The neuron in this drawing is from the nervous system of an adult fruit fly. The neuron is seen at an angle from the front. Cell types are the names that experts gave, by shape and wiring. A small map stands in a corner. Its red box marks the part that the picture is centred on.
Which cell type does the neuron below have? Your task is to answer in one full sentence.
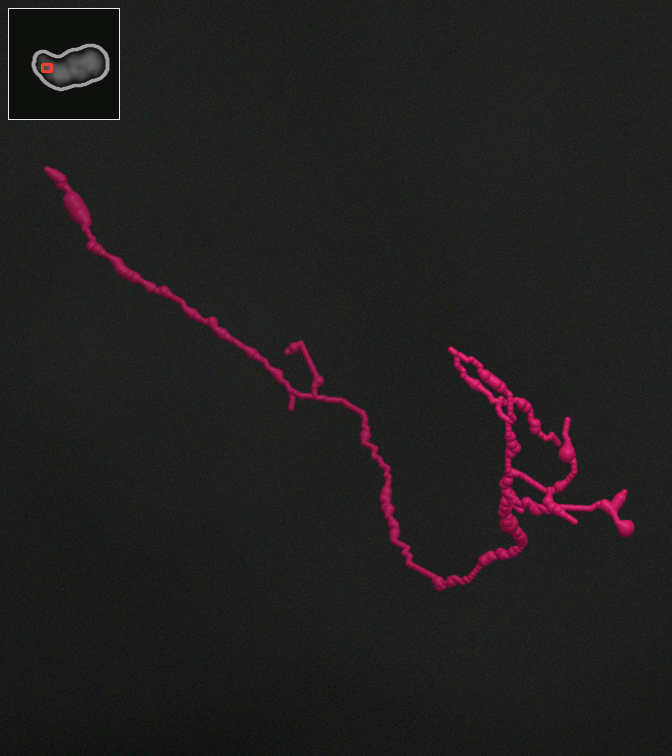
This neuron is given the cell type SNta20.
